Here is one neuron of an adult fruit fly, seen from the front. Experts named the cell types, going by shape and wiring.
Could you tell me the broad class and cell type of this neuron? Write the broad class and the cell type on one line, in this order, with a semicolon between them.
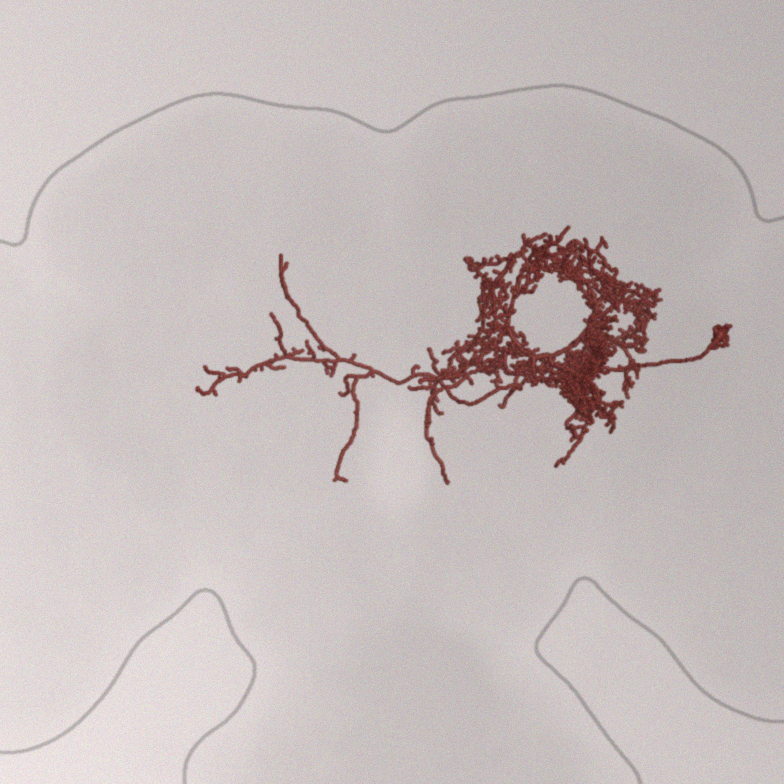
central-brain intrinsic neuron; AVLP712m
